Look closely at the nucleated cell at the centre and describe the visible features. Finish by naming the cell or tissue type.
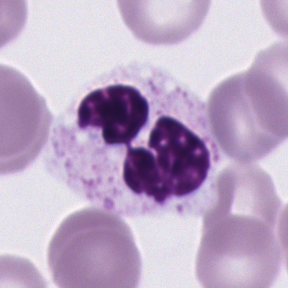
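Nucleus split into two main lobes, upper left and lower right. No nucleoli visible. Cytoplasm: fine pinkish-violet granules, scattered throughout. Surface: no projections standing out. Cell: segmented neutrophil.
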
